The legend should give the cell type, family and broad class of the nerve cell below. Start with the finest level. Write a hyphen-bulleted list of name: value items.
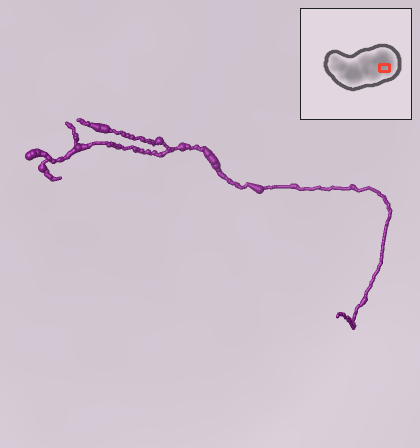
- cell type: HRN_VP4
- family: class hygrosensory
- broad class: sensory neuron entering the brain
